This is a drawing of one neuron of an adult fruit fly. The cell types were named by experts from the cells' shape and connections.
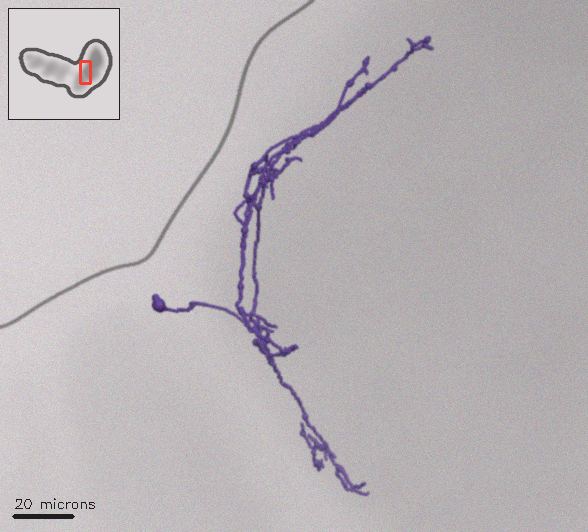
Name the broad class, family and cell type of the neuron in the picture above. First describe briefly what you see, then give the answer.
The cell body is on the left of the picture. By the scale bar it is about 160 microns tall in this view. Its broad class is central-brain intrinsic neuron. Its family is hemilineage VPNp&v1_posterior. It is of cell type PLP160.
